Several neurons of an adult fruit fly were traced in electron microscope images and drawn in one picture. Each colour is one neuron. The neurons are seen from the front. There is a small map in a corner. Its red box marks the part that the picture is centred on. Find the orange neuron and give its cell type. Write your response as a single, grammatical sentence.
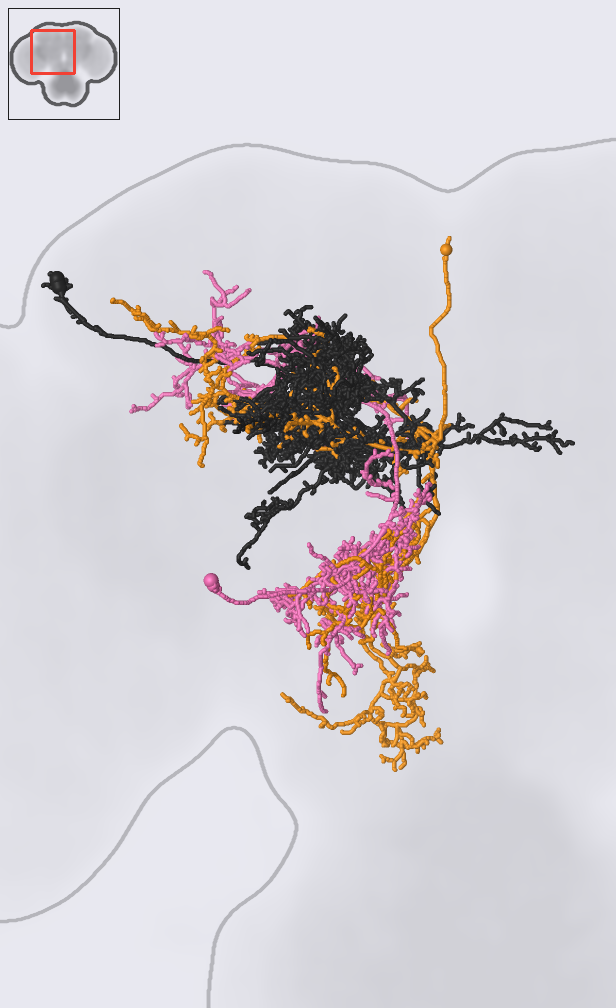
The cell type of the neuron here is VES046.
